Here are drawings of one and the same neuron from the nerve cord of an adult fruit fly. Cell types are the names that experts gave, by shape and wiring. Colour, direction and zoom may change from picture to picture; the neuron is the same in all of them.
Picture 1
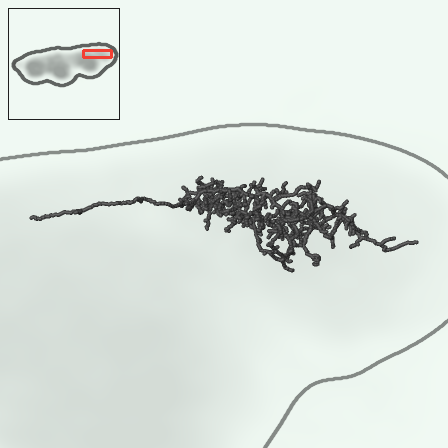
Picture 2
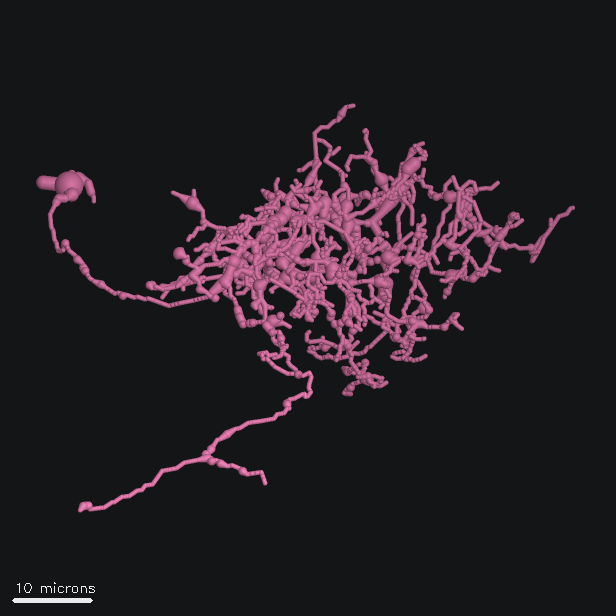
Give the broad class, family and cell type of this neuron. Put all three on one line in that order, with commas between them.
nerve-cord intrinsic neuron, hemilineage 06A, IN06A063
